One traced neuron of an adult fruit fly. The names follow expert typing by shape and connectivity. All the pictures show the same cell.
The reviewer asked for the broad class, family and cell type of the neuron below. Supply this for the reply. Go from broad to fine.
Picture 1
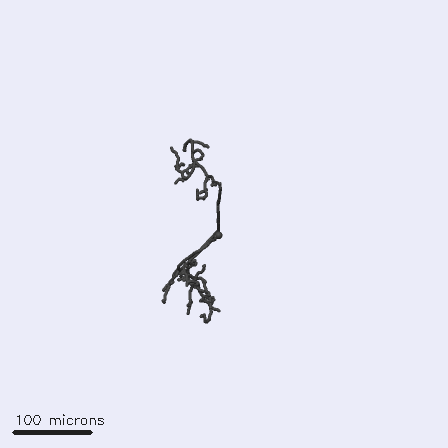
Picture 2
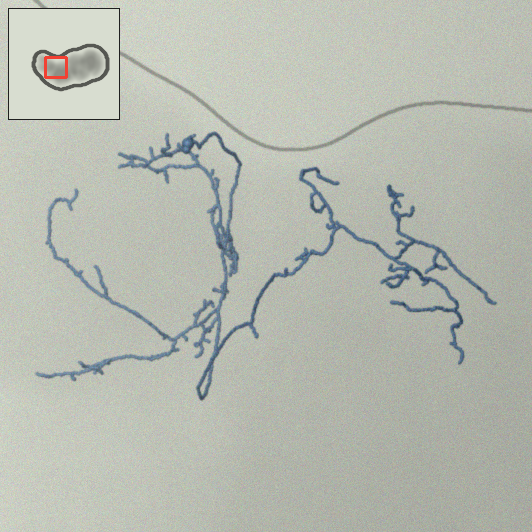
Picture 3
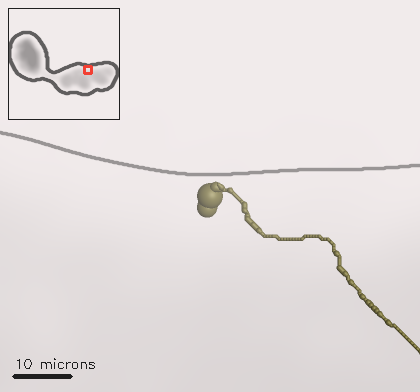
nerve-cord intrinsic neuron; hemilineage 17A; IN17A104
